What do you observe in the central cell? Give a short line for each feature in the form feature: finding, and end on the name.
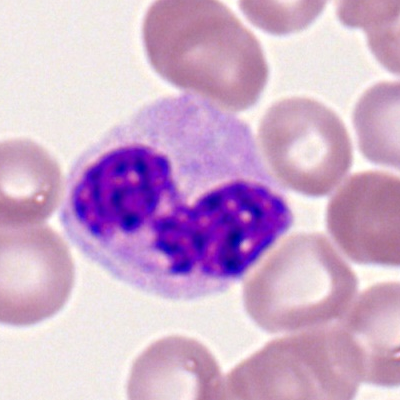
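Chromatin: dark purple, coarsely clumped
Nucleoli: none seen in the nucleus
Cytoplasm: plentiful, pale lilac
Vacuoles: none seen
Name: segmented neutrophil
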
